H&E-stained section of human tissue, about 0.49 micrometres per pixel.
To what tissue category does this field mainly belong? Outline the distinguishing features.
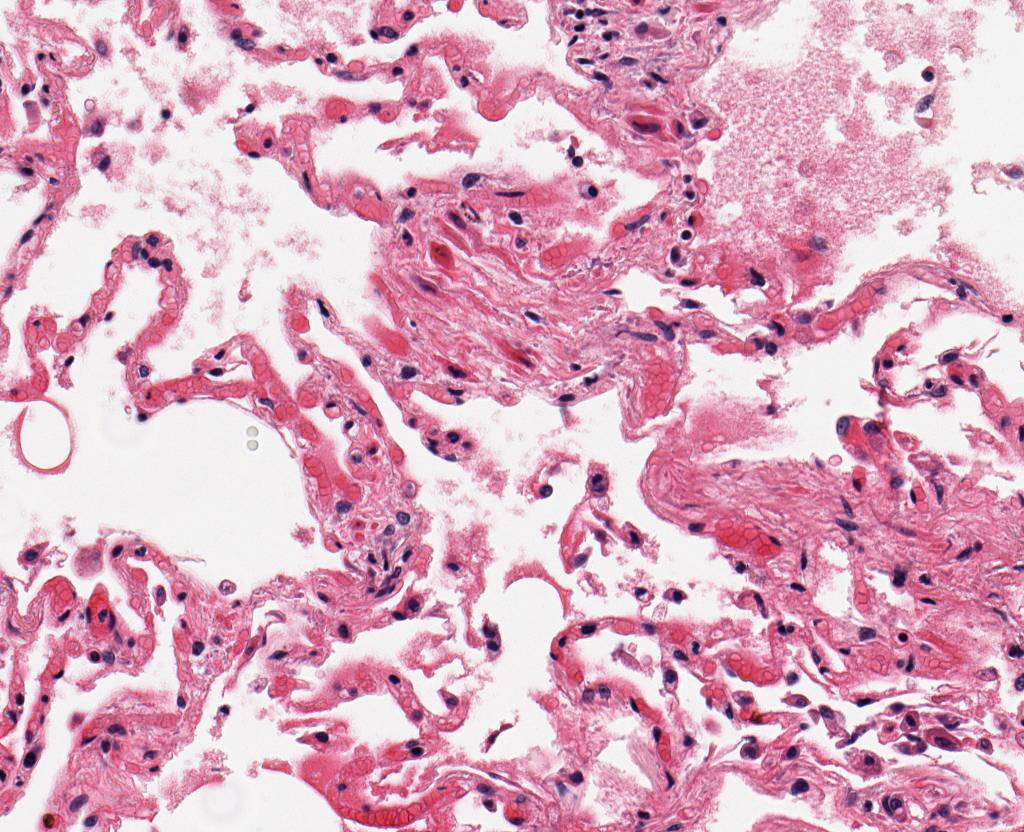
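Alveolus is the structure shown. Its septa carry capillaries that are distended and packed with red blood cells.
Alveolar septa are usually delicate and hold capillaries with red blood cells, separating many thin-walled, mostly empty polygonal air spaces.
A large space in the upper right is filled with pale pink, finely granular material. A broader band of wavy pink fibrous tissue lies in the centre of the field. No fat cells are present anywhere.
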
